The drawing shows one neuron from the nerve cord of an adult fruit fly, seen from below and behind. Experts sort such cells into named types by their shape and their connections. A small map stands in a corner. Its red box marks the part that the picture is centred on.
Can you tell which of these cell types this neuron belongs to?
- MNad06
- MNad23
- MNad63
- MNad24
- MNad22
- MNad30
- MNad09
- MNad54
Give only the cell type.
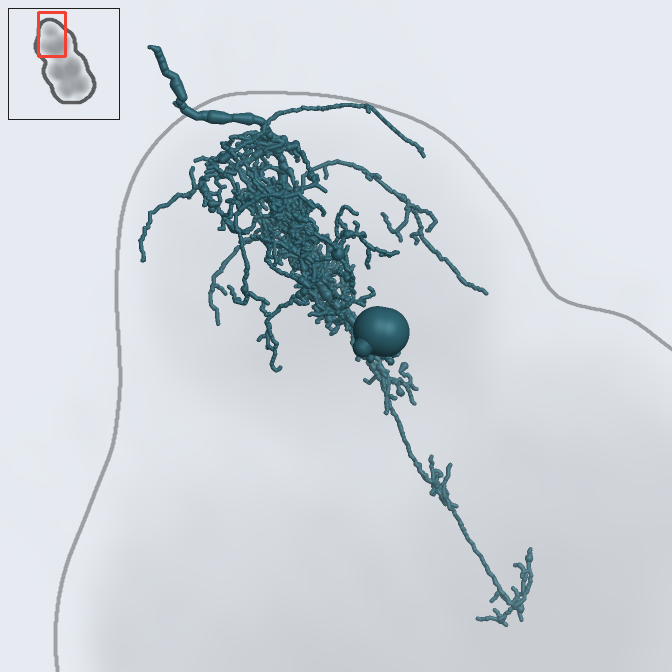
MNad23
